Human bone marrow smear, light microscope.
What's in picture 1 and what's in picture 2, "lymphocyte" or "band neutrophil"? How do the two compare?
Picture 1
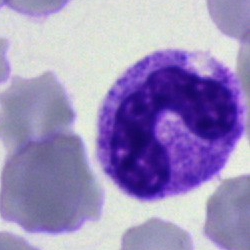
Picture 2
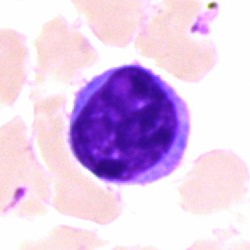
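Picture 1 is the band neutrophil; picture 2 is the lymphocyte. Nucleus shape first: picture 1 has a thick curved band bending around a pale central patch of cytoplasm, while in picture 2 the nucleus fills most of a roughly round cell.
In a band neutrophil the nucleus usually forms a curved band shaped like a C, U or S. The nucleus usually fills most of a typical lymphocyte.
Cytoplasm next: it is moderate in amount and pale lilac in picture 1, and only a thin blue rim without visible granules in picture 2.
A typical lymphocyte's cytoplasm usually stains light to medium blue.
Chromatin then: dark purple and clumped in both, coarsely so in picture 1, with paler patches between the dense areas in picture 2.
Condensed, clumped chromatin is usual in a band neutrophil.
Last, no nucleoli are visible in picture 1.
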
